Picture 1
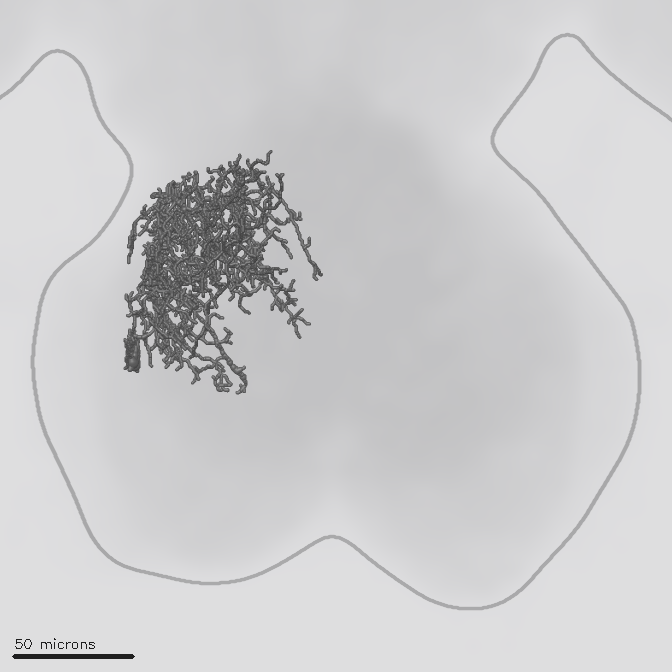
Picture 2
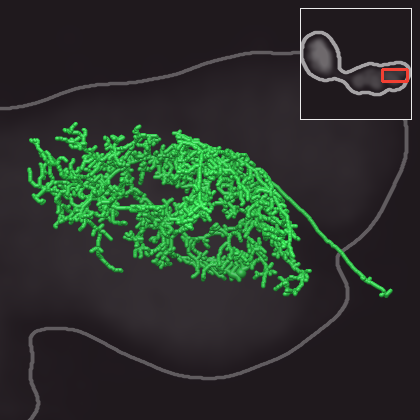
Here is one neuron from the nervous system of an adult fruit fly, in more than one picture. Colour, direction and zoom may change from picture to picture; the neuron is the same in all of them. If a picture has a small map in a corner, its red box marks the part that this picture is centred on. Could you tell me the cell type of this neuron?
Sternal anterior rotator MN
